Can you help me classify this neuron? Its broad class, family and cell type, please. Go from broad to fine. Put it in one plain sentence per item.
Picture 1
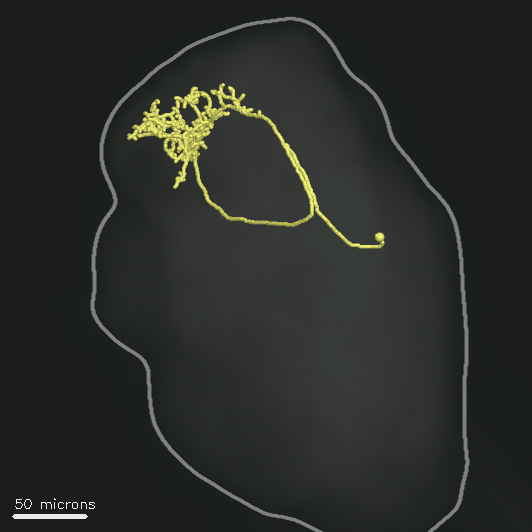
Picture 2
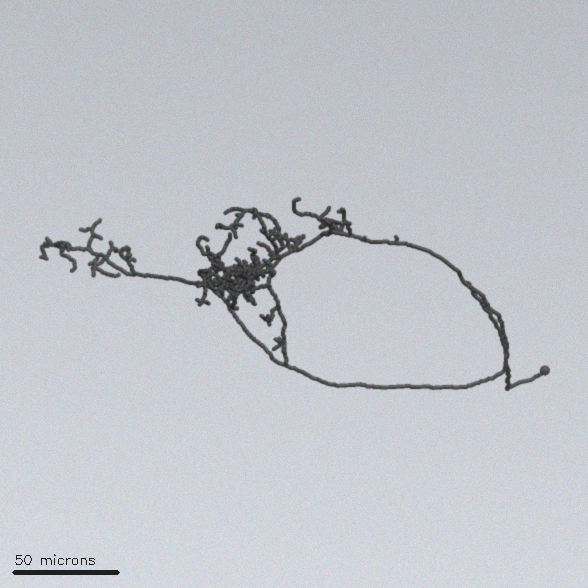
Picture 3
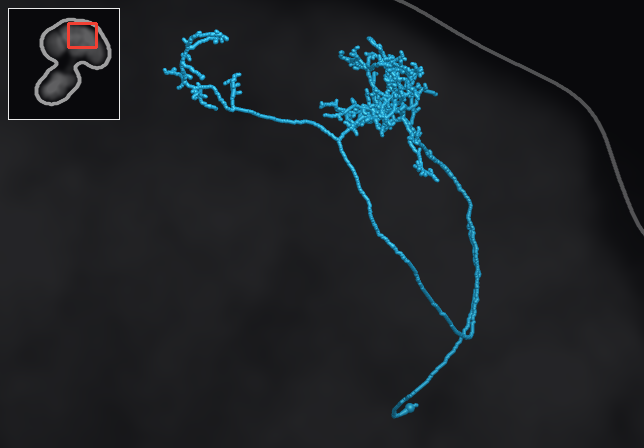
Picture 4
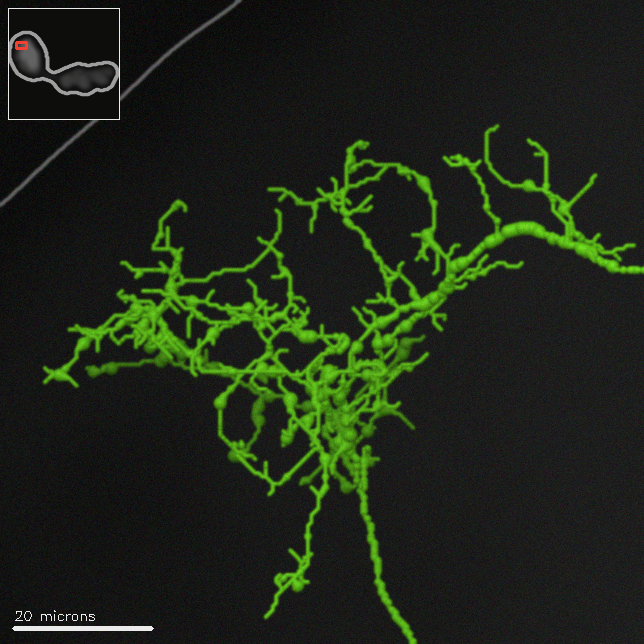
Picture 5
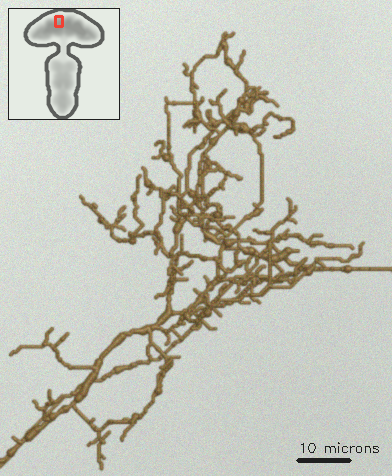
A central-brain intrinsic neuron of hemilineage VLPl&p1_posterior, type SMP568_c.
